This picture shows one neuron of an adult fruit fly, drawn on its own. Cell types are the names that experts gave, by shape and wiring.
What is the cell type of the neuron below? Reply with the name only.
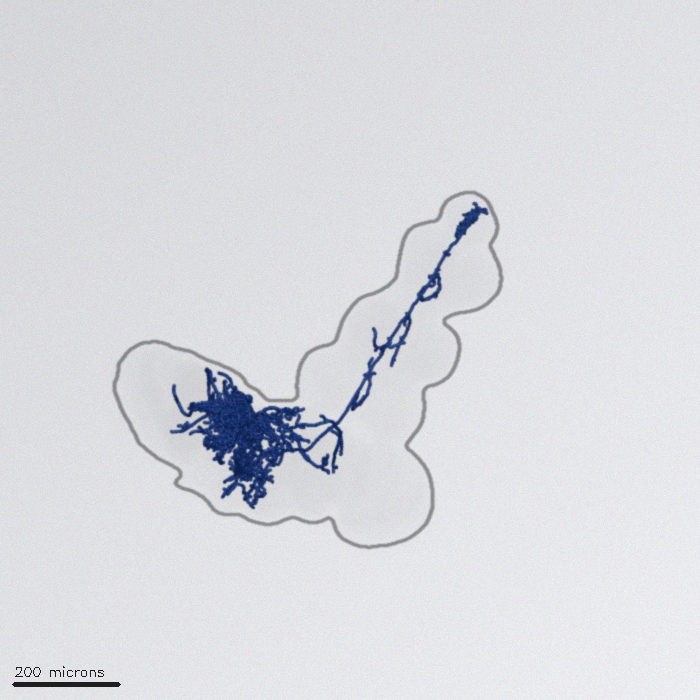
DNpe053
